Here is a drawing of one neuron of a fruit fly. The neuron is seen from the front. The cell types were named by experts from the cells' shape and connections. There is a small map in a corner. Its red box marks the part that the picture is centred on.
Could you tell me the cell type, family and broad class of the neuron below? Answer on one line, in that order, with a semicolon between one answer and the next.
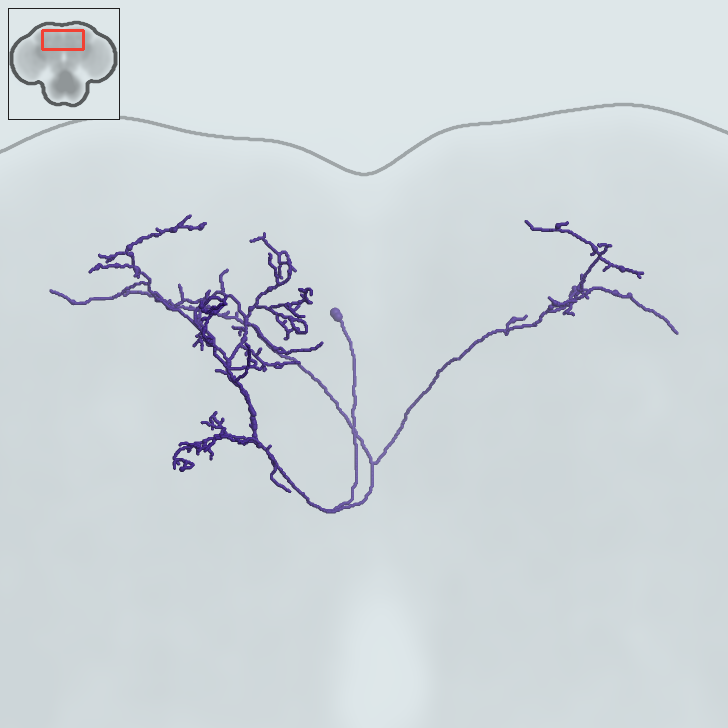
CRE094; hemilineage DM1_antero_dorsal; central-brain intrinsic neuron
